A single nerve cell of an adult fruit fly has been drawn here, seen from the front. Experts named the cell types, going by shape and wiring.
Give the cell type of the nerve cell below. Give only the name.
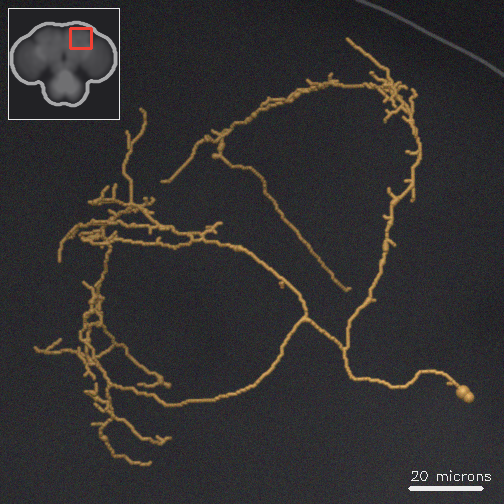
CL090_c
